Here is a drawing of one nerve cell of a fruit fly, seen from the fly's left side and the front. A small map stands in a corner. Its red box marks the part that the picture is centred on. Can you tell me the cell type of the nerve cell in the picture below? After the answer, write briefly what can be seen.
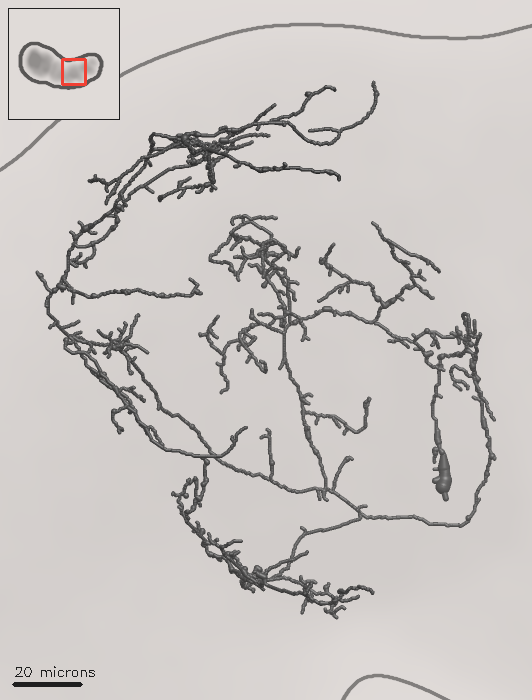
The cell type is IN19A043. Its broad class is nerve-cord intrinsic neuron. From top to bottom in the picture it spans about 160 microns. More than a hundred branch ends can be seen.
